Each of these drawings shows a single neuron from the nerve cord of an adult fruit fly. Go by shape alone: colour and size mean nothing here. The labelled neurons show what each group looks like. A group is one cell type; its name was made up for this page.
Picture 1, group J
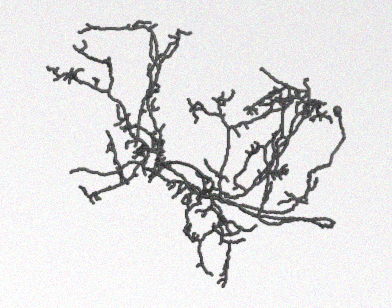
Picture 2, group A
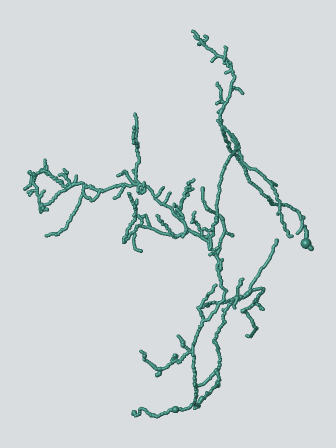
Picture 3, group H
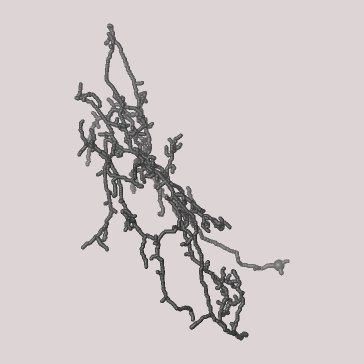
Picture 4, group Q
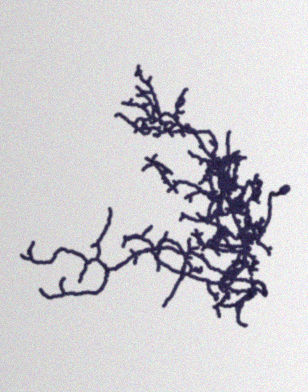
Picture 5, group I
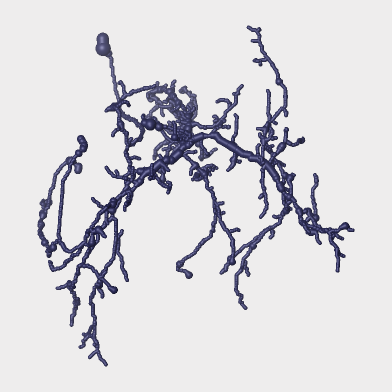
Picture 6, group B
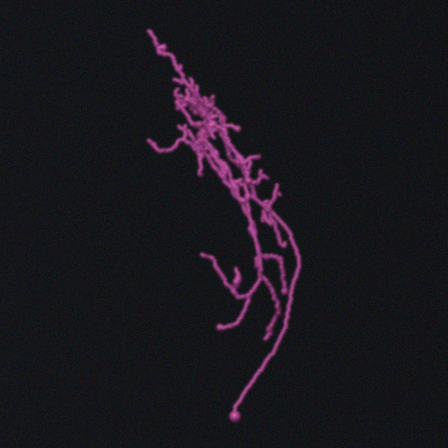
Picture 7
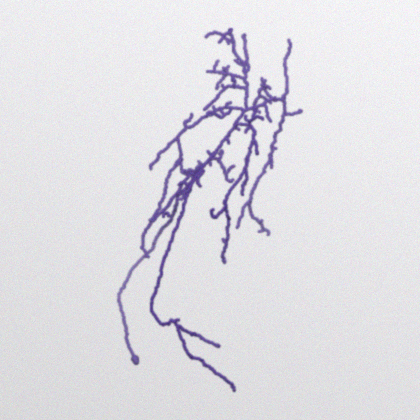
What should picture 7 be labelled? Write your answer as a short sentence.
It belongs to group H.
